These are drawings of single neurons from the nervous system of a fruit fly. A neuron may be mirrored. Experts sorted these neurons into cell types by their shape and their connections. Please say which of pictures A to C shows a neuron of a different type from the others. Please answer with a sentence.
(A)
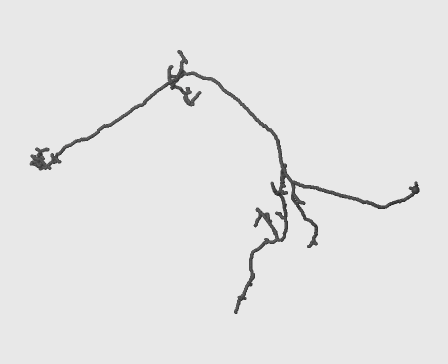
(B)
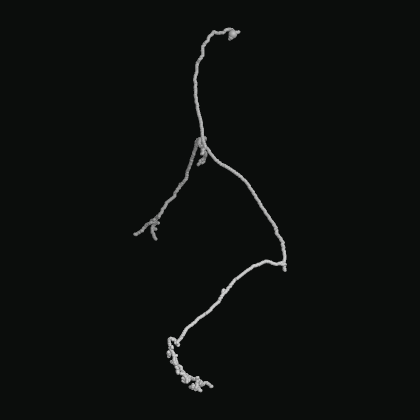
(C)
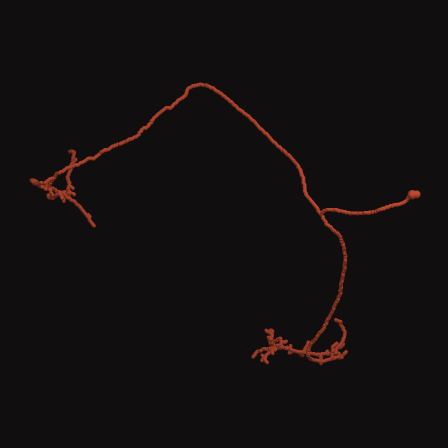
The neuron in picture C is of another cell type than the rest.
